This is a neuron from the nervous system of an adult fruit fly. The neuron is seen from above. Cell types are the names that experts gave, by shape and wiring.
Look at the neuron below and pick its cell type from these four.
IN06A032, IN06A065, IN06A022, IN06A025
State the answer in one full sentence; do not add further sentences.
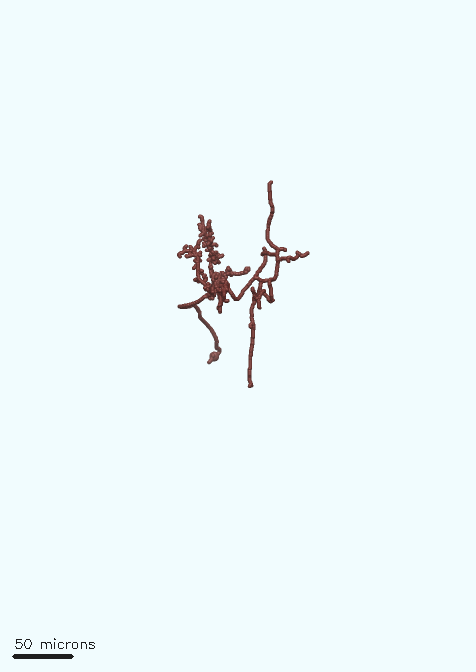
The type of this neuron is the cell type IN06A065.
